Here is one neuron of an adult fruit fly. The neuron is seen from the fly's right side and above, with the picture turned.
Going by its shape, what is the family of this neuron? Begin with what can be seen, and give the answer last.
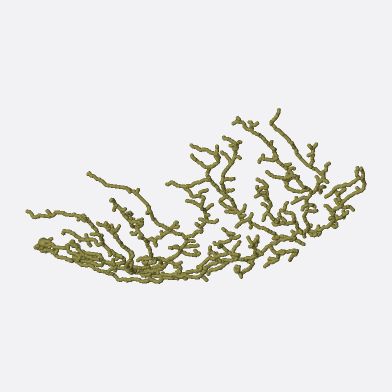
Dozens of branch ends can be seen. As drawn here it is wider than it is tall. This is an optic-lobe intrinsic neuron. The family is Cm.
